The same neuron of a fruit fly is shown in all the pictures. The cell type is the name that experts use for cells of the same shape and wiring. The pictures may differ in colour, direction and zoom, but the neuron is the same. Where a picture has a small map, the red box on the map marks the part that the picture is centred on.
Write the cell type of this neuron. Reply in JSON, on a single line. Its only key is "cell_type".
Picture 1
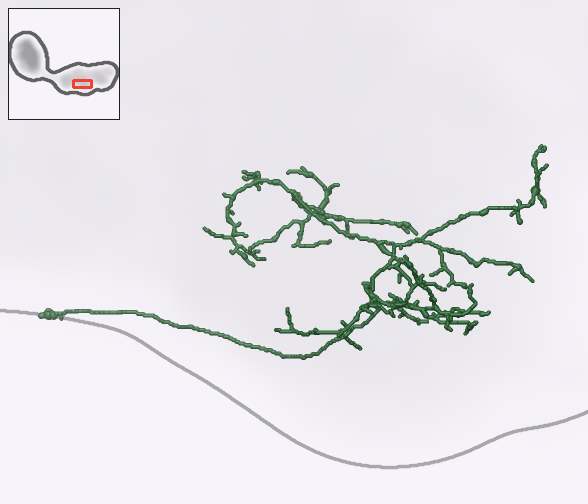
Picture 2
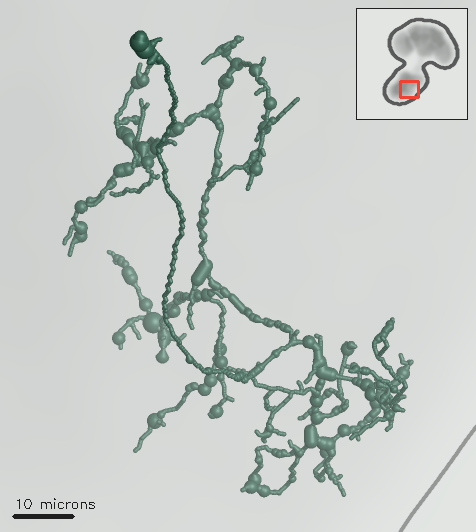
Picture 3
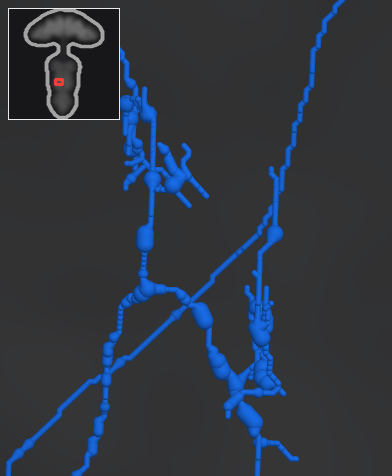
{"cell_type": "IN13B071"}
